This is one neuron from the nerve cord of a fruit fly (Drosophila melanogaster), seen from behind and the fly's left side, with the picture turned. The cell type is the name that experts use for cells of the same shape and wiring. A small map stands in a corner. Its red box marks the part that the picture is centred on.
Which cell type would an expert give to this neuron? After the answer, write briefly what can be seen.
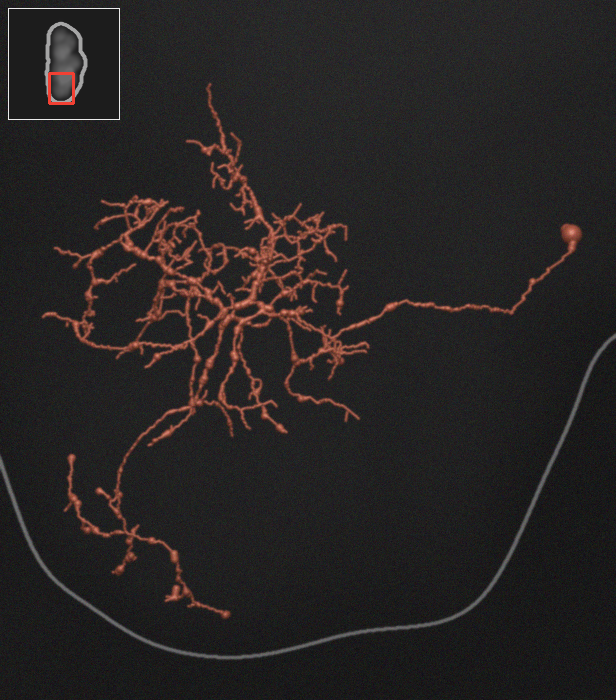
It is of cell type IN04B098. Its broad class is nerve-cord intrinsic neuron. In this view it is about as wide as it is tall.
